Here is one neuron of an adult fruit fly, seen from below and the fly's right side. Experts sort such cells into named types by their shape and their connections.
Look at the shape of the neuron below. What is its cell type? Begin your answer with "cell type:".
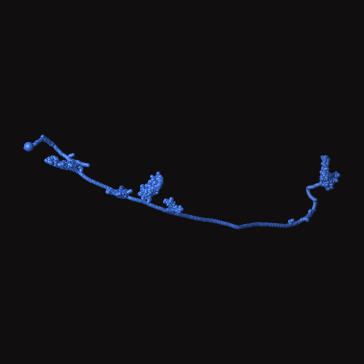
cell type: ANXXX093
